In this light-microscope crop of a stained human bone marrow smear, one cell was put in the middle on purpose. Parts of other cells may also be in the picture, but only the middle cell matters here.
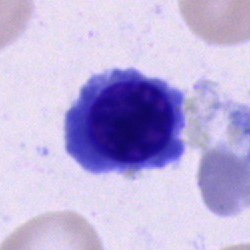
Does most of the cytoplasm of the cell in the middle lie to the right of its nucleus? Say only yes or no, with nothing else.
No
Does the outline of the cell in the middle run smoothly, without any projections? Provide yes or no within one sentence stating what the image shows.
No, by its outline the cell is rough, not smooth and even.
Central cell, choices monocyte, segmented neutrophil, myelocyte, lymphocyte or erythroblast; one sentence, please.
The cell marked by its central position in the crop is an erythroblast.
